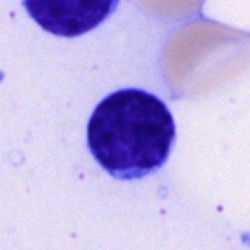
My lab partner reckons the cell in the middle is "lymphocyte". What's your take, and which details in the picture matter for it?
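Yes: lymphocyte fits this cell. Decisive is the pale blue rim of cytoplasm, thin and seen only at the lower edge.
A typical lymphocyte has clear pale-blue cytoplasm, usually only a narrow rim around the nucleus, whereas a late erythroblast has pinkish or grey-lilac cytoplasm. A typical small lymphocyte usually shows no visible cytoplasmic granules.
None are seen here, which speaks for lymphocyte. The dark purple, coarsely clumped chromatin would fit both names.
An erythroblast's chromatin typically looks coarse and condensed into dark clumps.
The round cell is nearly filled by its nucleus, with no nucleoli.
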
